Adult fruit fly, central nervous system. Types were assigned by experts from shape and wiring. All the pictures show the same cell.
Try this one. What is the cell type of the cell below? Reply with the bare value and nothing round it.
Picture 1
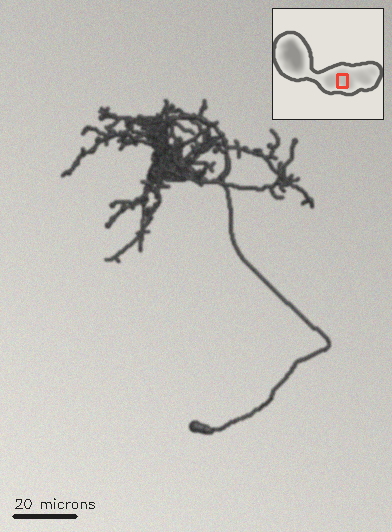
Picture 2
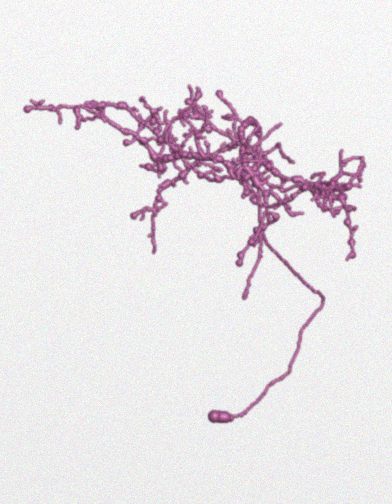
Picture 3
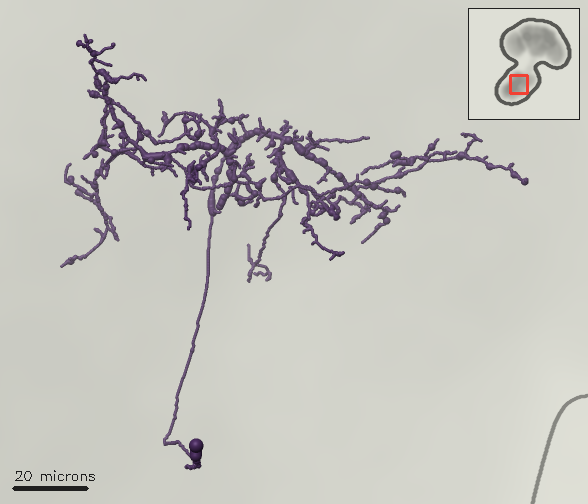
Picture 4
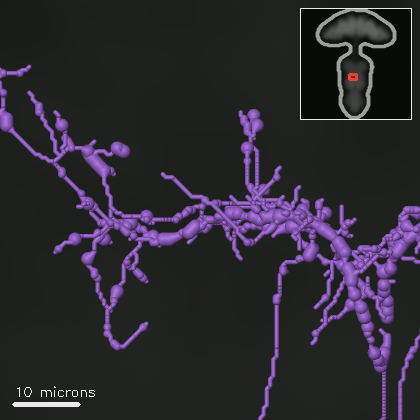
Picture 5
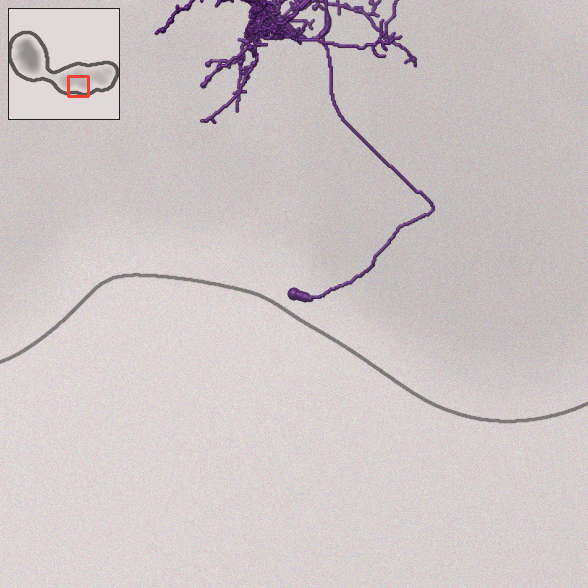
IN00A054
